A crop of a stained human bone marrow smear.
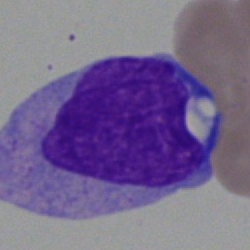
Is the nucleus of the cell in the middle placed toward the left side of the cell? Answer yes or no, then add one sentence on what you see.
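No. The large nucleus lies toward the right side of the cell.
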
